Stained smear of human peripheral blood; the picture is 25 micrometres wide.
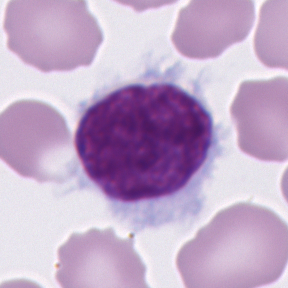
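Hairy cell, in the middle of this stained peripheral blood smear. Look first at the edge: fine hair-like projections fringe the cytoplasm all the way around the cell. The cytoplasm itself is a pale greyish blue. The nucleus is a single oval mass, about 12 by 10 micrometres, with no lobes or indentations, and its chromatin is finely mottled throughout, without coarse dark blocks.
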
